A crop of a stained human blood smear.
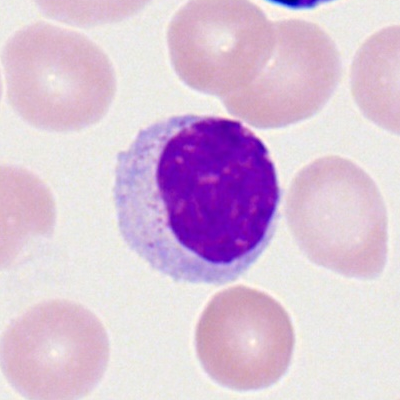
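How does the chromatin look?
Dense, and stained deep purple.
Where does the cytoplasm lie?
In a broad, pale blue-grey crescent on the left of the nucleus, with fine reddish-purple granules scattered through it.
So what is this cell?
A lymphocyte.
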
